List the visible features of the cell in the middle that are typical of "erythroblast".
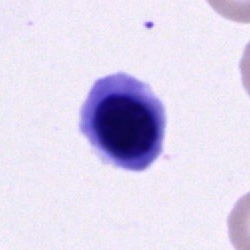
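The chromatin is very dark purple and dense throughout the nucleus, with no nucleoli visible.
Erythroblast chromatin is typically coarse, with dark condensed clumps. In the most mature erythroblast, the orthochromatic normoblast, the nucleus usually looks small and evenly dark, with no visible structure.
A moderate rim of lavender-blue cytoplasm surrounds the nucleus, widest toward the upper left.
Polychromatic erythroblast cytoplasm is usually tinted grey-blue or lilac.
The outline is roughly oval, with a few slightly angular, flattened edges.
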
